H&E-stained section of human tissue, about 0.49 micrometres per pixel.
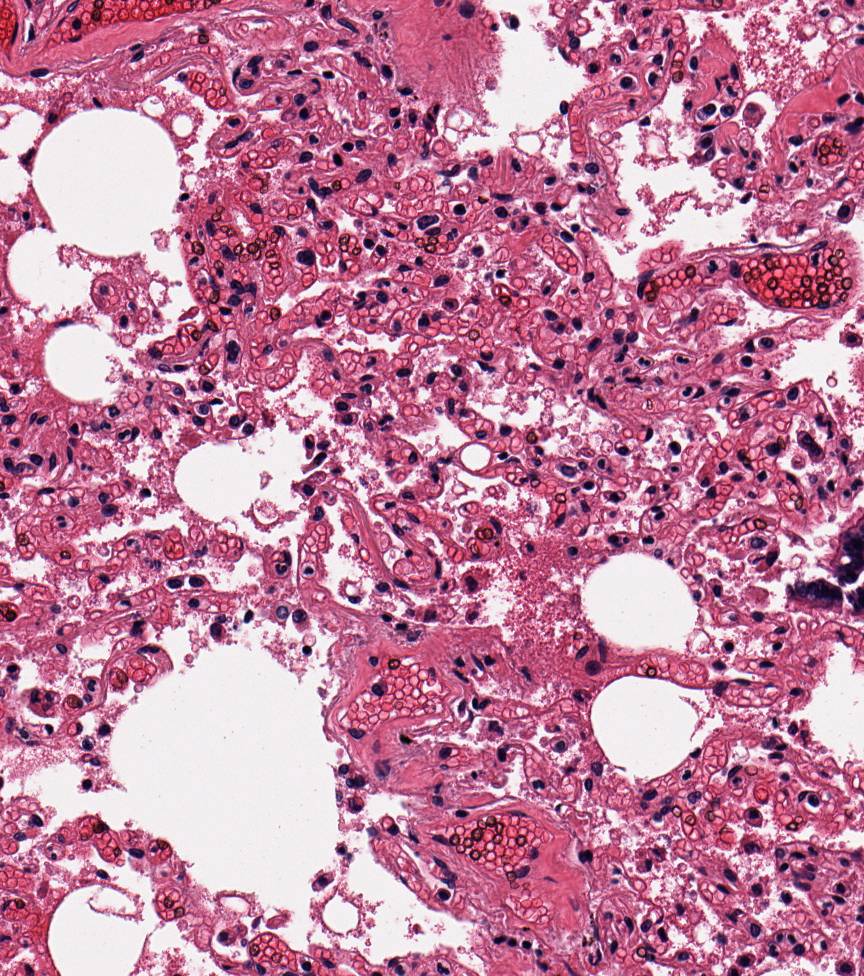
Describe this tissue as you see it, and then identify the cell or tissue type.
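Capillaries within the septa are crowded with red blood cells throughout the field, and a larger vessel at the upper right is packed with them. Pale pink granular material partly fills many of the spaces between the septa. An irregular black-purple deposit lies at the right edge of the field. The tissue is lung.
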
